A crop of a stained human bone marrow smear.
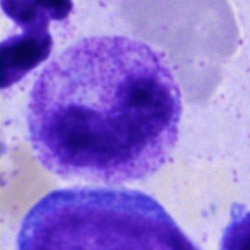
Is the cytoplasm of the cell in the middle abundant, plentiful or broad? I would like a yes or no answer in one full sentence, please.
Yes, its nucleus is set within plentiful cytoplasm.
